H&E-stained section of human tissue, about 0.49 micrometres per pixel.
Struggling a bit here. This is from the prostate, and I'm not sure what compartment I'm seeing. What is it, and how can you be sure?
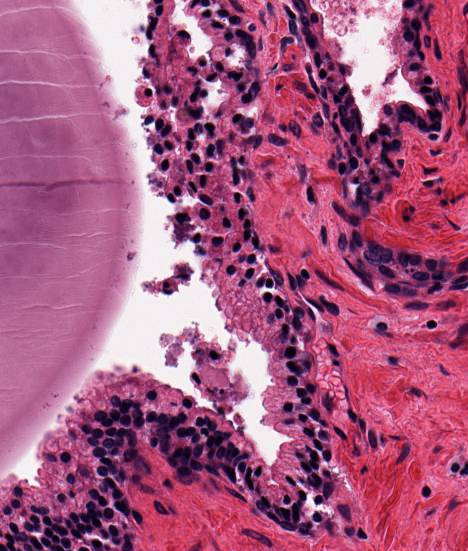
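What I see here is prostatic gland. Its epithelium is folded, with more than one layer of nuclei, and the luminal cells have pale, finely vacuolated cytoplasm.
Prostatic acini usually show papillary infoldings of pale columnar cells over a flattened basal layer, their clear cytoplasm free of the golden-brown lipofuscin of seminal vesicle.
A large rounded pale purple mass fills the left.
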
